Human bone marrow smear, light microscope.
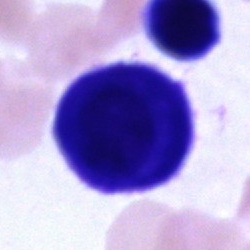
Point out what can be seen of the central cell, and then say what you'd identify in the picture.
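Along the lower right edge of the cell runs a slightly paler blue band. The edge is mostly smooth, apart from a few tiny bumps on the upper right. Neither distinct granules nor clear vacuoles can be made out within the cell. This is a plasma cell.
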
